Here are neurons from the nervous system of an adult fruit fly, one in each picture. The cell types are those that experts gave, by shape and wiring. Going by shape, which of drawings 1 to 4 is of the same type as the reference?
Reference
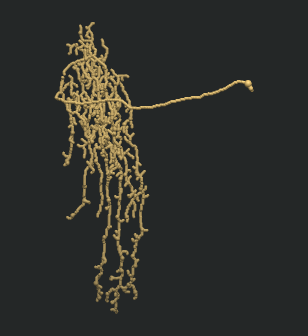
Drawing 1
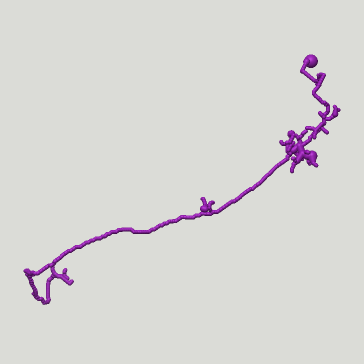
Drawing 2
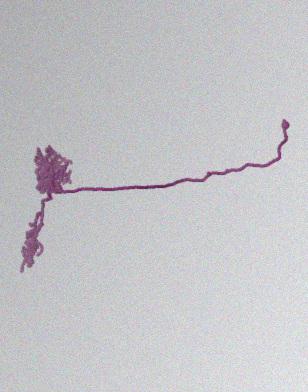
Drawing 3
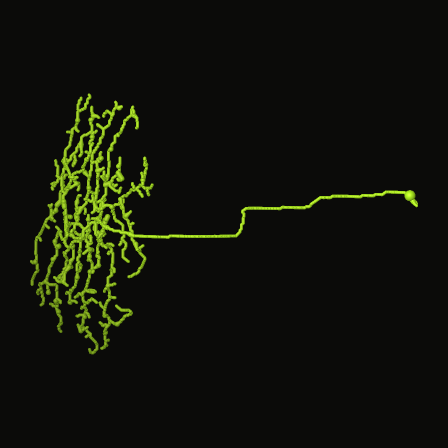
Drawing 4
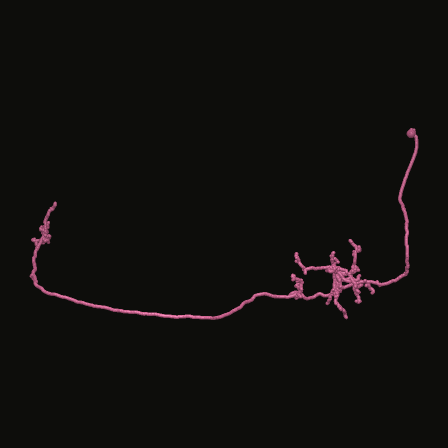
3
